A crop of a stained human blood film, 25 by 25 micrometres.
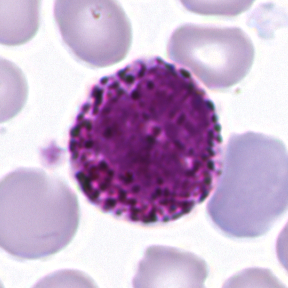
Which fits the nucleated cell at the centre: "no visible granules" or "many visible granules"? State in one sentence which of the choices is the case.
The cytoplasm of the cell carries many visible granules.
